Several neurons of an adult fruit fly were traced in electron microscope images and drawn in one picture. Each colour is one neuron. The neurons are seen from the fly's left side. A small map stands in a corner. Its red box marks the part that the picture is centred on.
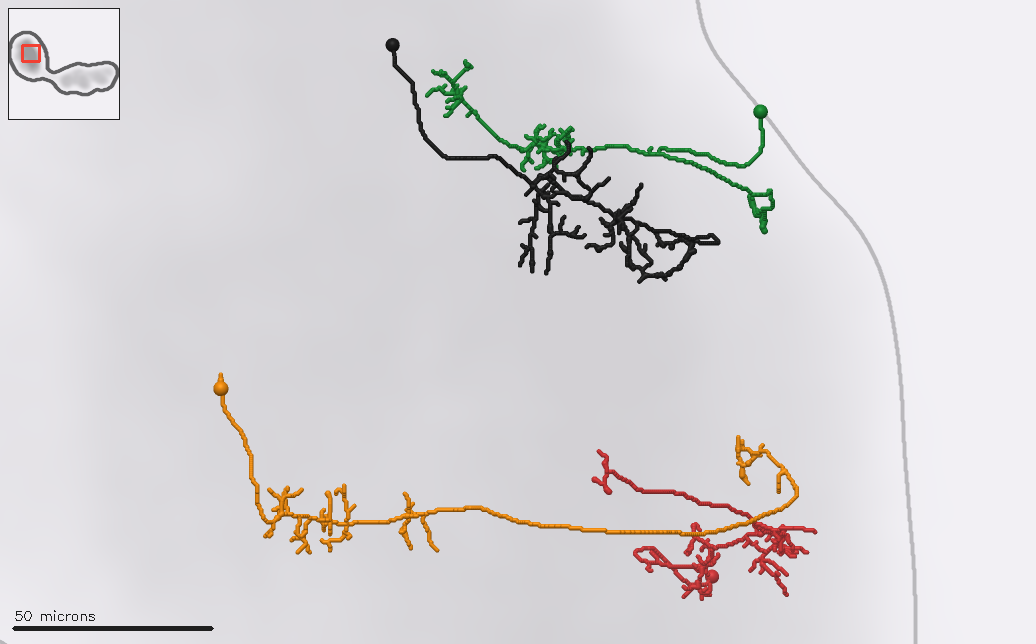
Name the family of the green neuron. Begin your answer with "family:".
family: T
